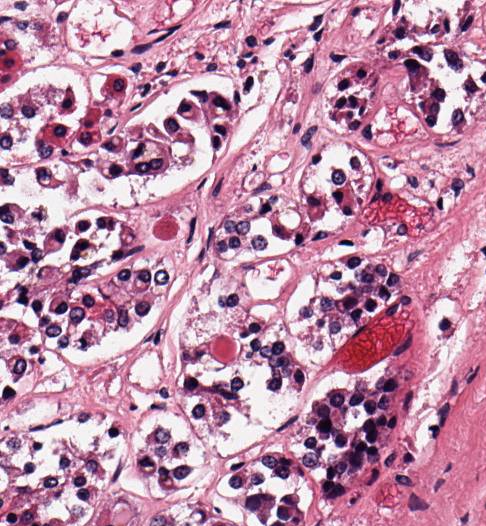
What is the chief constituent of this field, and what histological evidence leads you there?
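What you have here is the pars distalis of the pituitary. Its cells gather in rounded nests, divided by thin, delicate septa.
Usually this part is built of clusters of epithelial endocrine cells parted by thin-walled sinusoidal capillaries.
Most cells here have pale, clear to finely vacuolated cytoplasm and small, round, dark nuclei.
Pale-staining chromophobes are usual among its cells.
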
